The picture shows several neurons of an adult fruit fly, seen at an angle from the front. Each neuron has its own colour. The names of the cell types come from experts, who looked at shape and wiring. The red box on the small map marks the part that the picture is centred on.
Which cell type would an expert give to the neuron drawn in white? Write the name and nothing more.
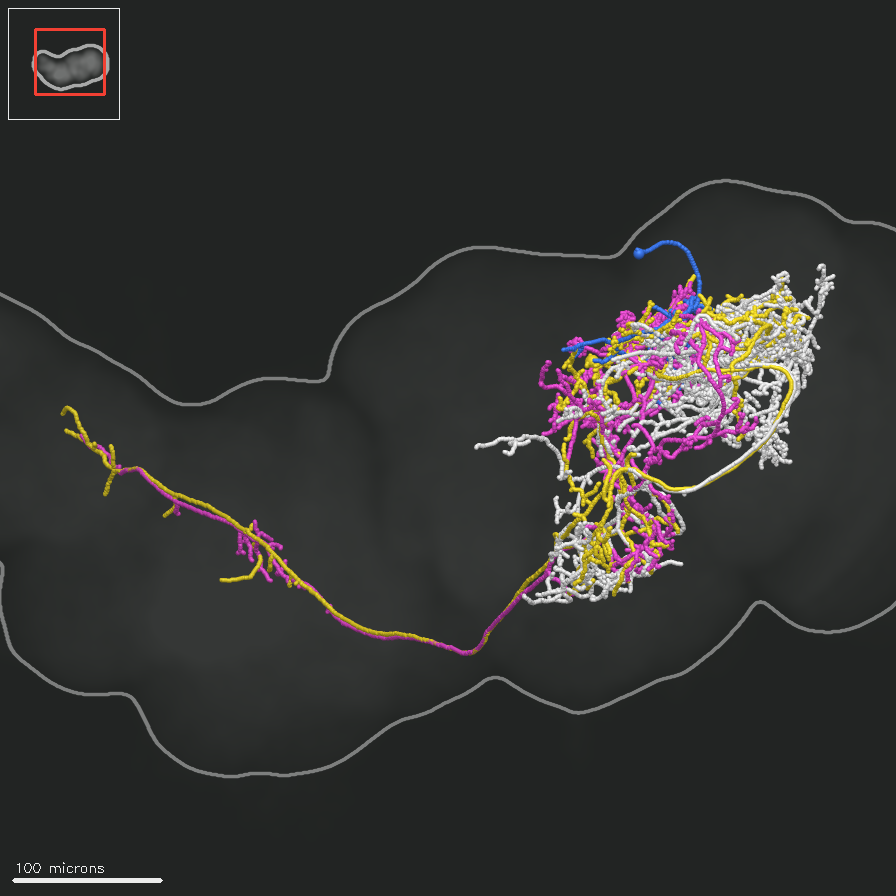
SIP136m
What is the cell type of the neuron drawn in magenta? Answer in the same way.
DNp104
